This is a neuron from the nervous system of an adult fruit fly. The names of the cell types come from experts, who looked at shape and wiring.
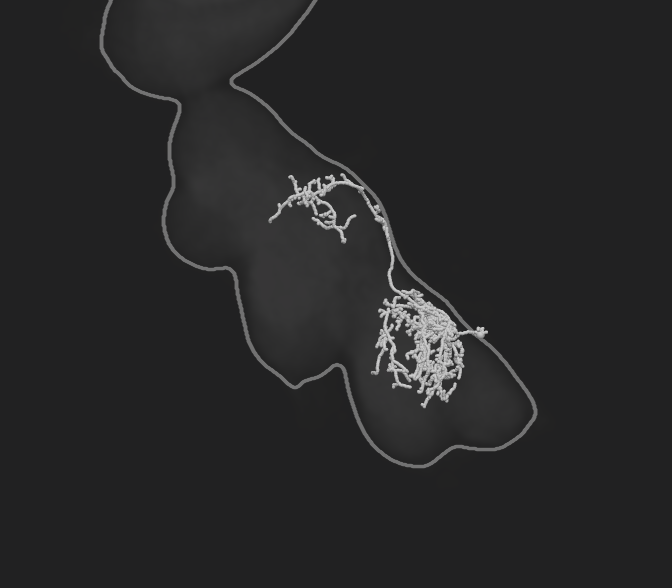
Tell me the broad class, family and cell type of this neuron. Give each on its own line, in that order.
nerve-cord intrinsic neuron
hemilineage 12A
IN12A010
